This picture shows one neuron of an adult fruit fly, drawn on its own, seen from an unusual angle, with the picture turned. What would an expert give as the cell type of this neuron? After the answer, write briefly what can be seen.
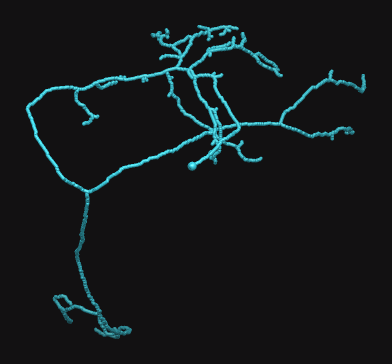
The cell type is IN18B048. It is a nerve-cord intrinsic neuron. The cell body can be seen in the middle of the picture. As drawn here it is about as wide as it is tall.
